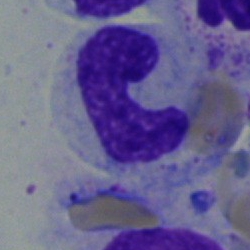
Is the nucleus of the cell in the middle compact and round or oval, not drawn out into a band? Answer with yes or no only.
No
